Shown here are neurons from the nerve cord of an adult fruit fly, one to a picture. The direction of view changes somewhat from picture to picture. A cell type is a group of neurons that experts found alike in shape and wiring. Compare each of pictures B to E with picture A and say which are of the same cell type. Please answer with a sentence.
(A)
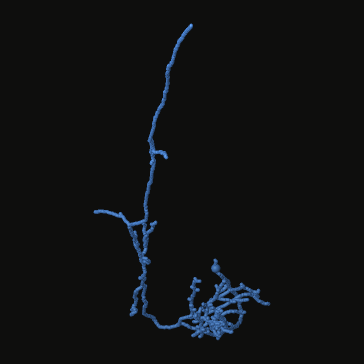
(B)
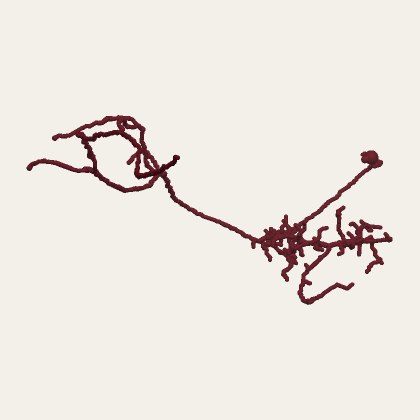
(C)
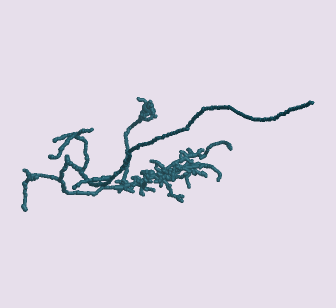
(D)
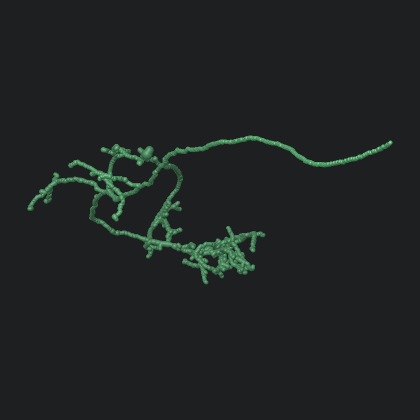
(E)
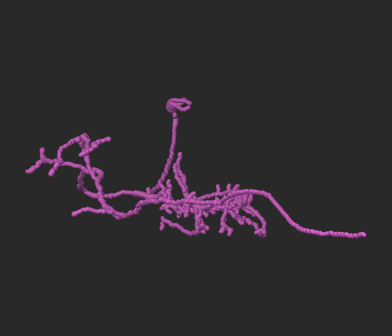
None of them is of the same cell type.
